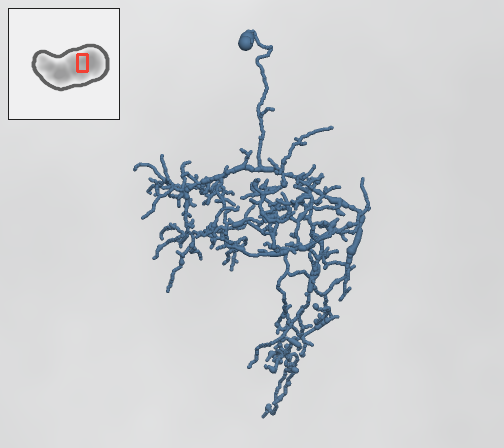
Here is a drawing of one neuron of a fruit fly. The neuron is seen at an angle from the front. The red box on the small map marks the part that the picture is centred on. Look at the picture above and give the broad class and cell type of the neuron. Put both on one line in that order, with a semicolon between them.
central-brain intrinsic neuron; CRE007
